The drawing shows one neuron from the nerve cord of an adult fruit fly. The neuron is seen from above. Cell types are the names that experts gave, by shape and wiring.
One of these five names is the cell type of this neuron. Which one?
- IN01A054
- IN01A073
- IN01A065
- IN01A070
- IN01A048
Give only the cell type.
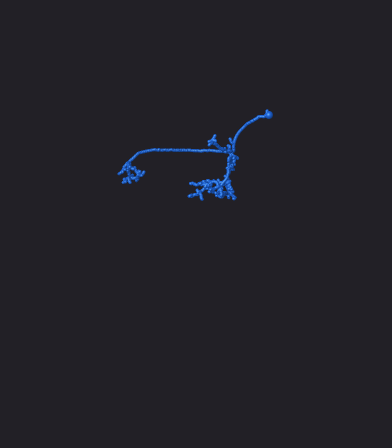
IN01A073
